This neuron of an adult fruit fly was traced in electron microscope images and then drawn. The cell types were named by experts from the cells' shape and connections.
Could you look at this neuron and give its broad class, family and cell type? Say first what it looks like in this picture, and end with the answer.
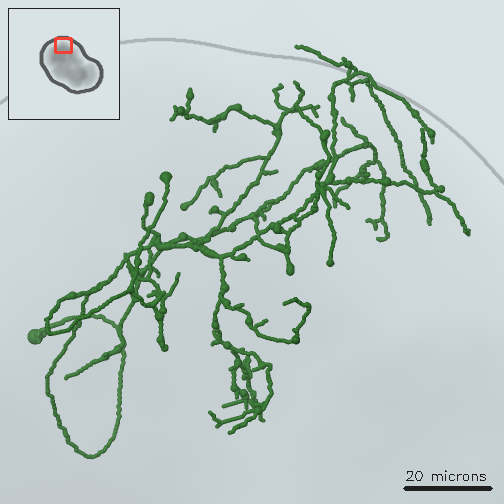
From left to right in the picture it spans about 100 microns. The picture shows dozens of branch ends. Its broad class is nerve-cord intrinsic neuron. The family is hemilineage 03A. The cell type is IN03A089.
